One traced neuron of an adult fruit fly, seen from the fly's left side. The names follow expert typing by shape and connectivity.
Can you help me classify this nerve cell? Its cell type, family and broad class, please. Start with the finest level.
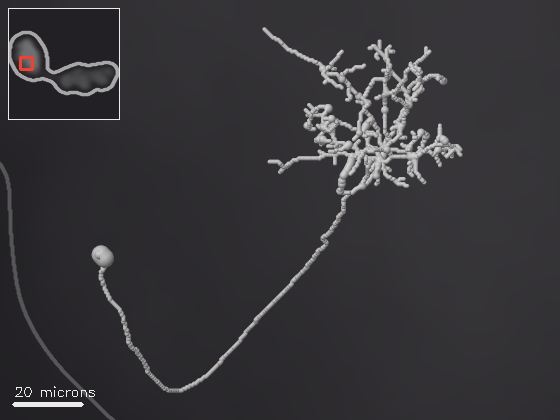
CB1145; hemilineage MD3; central-brain intrinsic neuron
